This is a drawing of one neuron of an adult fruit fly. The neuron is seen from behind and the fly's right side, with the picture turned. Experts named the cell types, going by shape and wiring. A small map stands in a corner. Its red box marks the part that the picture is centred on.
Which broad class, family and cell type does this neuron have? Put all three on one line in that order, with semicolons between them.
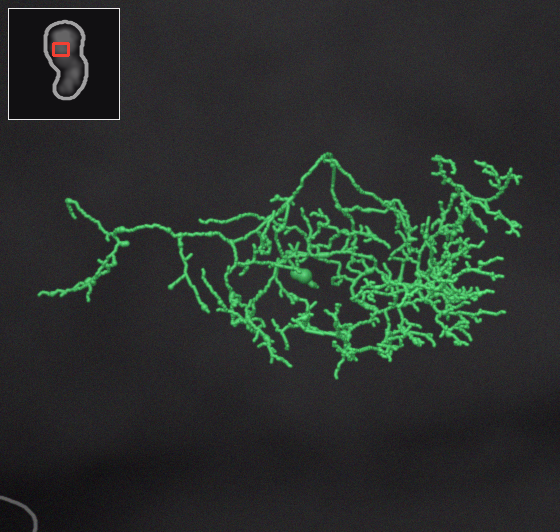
central-brain intrinsic neuron; hemilineage VLPa1_lateral; AVLP309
